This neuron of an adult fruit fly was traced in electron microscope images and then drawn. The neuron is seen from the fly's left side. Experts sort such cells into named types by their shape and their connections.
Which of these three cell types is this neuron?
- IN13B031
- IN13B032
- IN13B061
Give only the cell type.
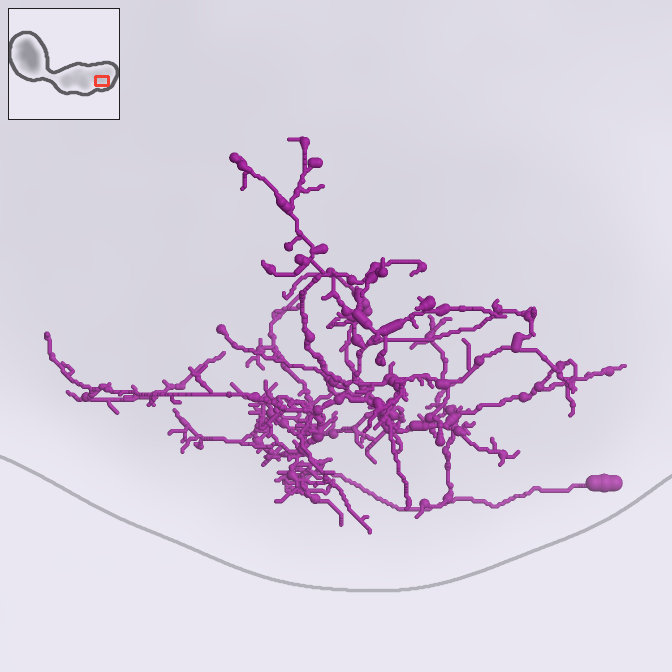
IN13B061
